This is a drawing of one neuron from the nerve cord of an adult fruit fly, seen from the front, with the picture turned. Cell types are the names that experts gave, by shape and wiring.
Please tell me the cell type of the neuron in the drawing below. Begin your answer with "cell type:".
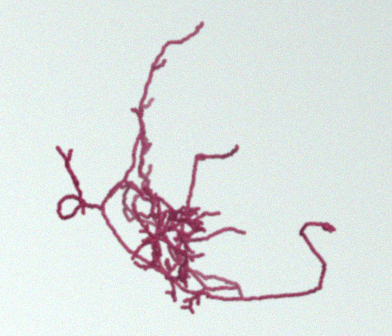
cell type: IN07B065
